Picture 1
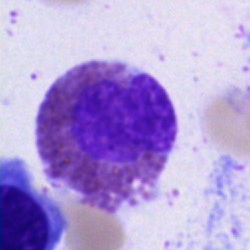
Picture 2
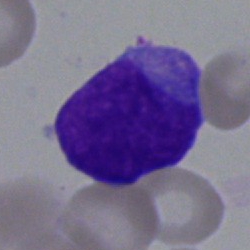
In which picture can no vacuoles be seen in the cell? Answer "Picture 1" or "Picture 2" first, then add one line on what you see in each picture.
Picture 2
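What picture 1 shows: A few small clear spots lie in the cytoplasm near the lower edge.
What picture 2 shows: No vacuoles are seen in the cytoplasm.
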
